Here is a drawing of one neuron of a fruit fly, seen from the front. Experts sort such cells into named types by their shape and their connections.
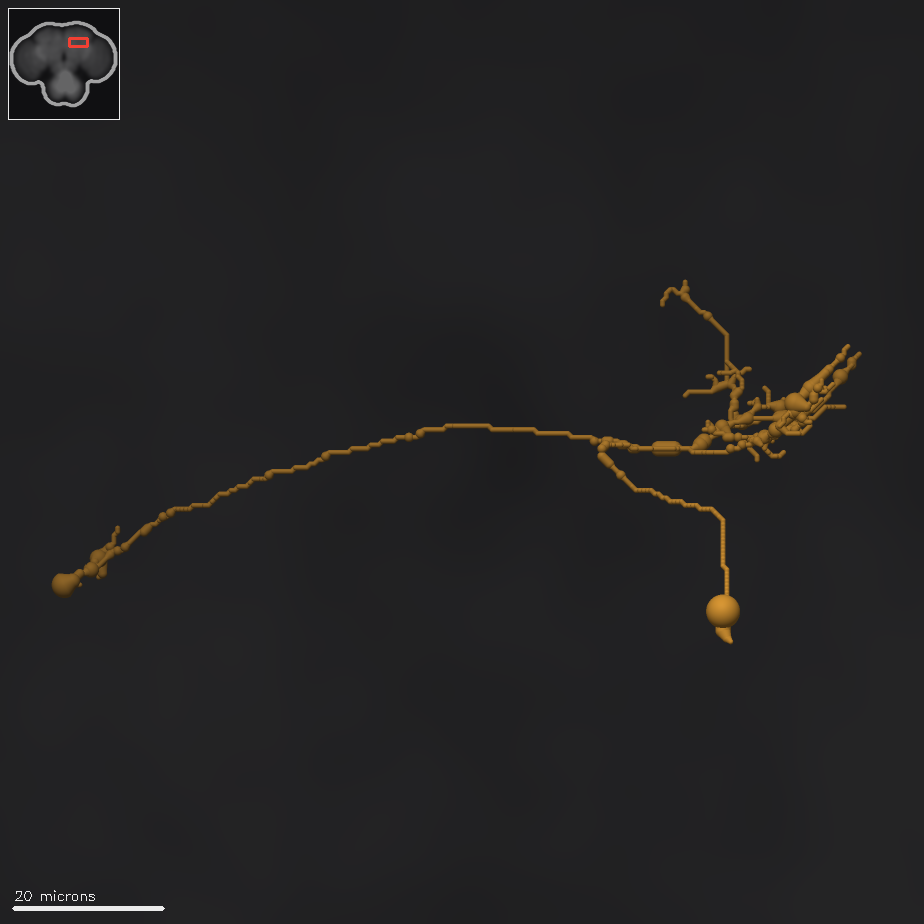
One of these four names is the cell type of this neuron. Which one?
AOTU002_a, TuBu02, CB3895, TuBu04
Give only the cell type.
TuBu04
